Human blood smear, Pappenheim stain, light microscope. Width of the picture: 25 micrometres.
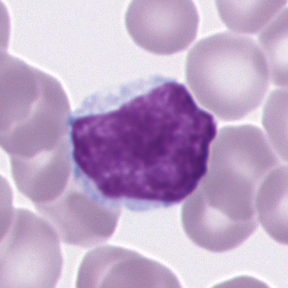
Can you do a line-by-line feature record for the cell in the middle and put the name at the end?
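Nuclear outline: angular and irregular, with several blunt corners
Nuclear size: about 13 by 10 micrometres
Cytoplasm amount: a narrow rim around the nucleus
Cytoplasm colour: pale blue
Cytoplasm edge: fuzzy and uneven
Name: typical lymphocyte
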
